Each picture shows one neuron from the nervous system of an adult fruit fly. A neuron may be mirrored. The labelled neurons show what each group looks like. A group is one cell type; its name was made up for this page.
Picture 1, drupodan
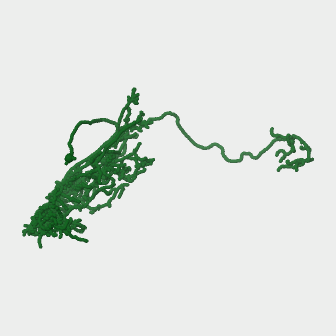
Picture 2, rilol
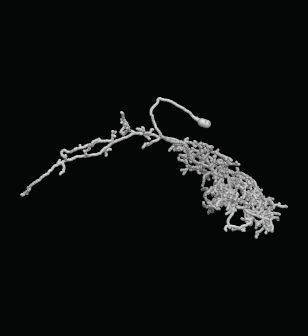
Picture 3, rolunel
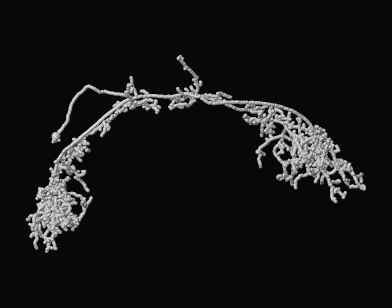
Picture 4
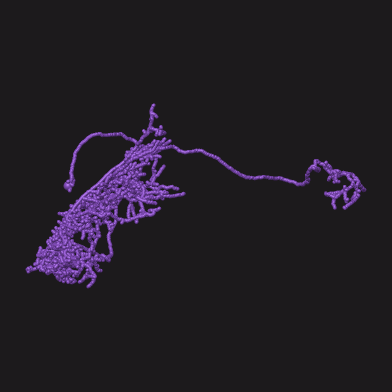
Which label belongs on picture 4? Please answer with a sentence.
It belongs to drupodan.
